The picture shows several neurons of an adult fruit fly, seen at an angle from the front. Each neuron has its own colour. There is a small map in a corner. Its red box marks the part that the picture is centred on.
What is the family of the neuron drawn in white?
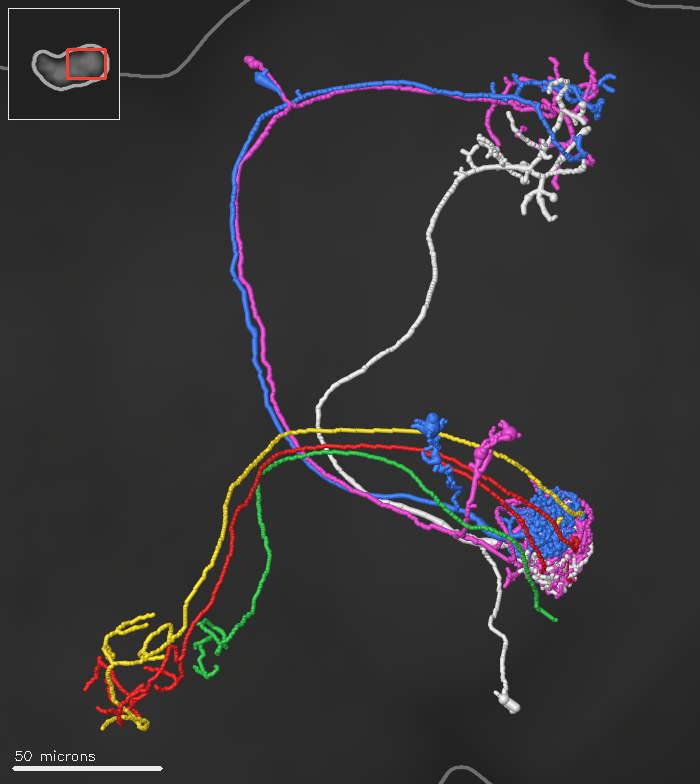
hemilineage ALv1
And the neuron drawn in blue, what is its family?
hemilineage ALad1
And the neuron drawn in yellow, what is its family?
class olfactory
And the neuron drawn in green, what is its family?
class olfactory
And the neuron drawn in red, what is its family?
class olfactory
